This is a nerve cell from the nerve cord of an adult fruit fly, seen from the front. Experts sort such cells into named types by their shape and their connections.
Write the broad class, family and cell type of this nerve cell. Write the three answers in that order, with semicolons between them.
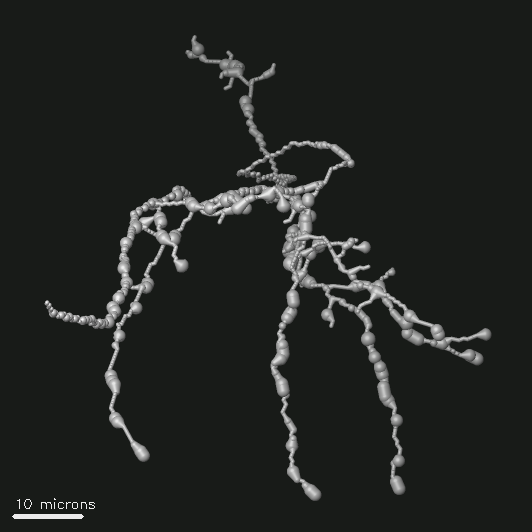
descending neuron; DNpe; DNpe003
